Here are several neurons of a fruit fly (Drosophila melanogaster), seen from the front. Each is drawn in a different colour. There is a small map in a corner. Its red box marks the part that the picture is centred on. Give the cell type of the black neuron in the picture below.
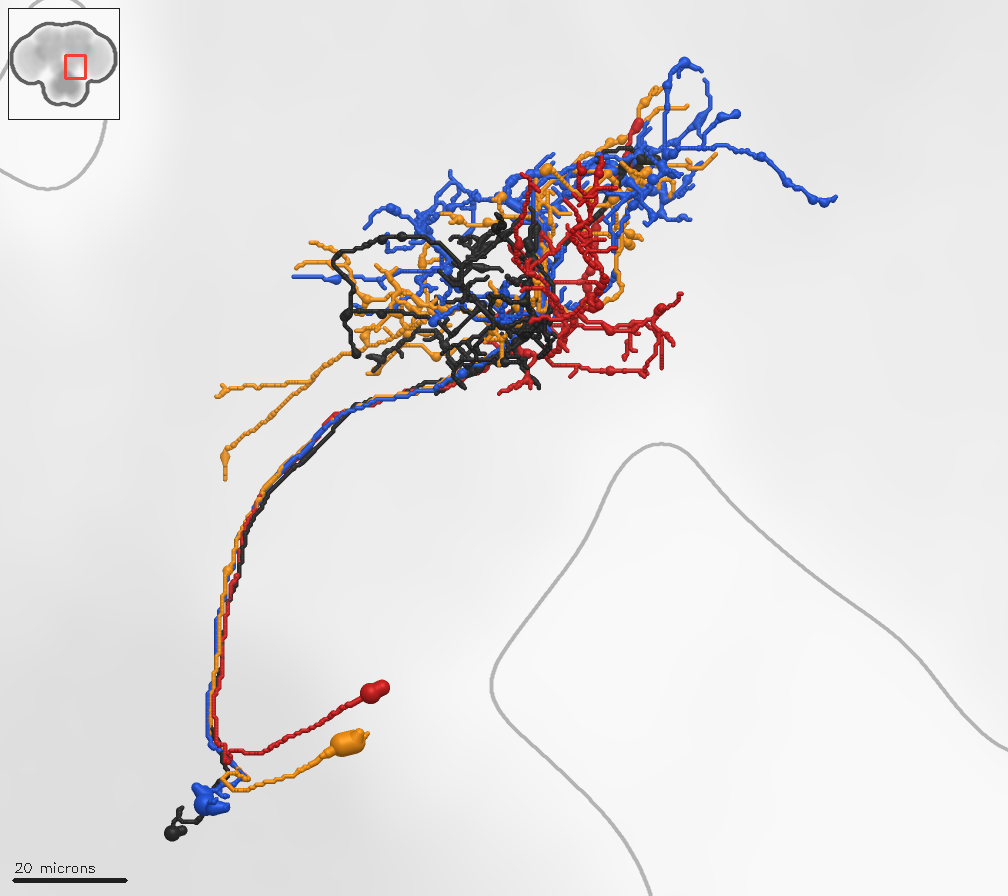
CB2440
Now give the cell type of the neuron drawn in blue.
CB3742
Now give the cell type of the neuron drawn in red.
CB3743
